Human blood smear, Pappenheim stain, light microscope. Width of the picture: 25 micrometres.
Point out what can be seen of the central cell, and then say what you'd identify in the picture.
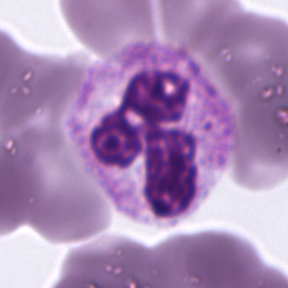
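The cell has a roughly round outline. Its nucleus is divided into three lobes, with no visible nucleoli. Fine pink-violet granules fill the cytoplasm. This is a segmented neutrophil.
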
